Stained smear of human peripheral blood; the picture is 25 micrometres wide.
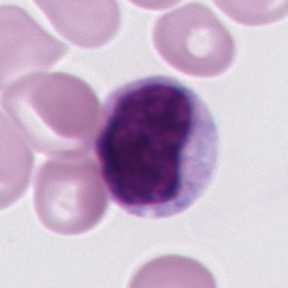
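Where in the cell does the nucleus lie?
Toward the left side, with most of the cytoplasm on the right.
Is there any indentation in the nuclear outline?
Yes, a shallow notch on its right side, facing the cytoplasm.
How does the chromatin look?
Dark purple and coarsely clumped.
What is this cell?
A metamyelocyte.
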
